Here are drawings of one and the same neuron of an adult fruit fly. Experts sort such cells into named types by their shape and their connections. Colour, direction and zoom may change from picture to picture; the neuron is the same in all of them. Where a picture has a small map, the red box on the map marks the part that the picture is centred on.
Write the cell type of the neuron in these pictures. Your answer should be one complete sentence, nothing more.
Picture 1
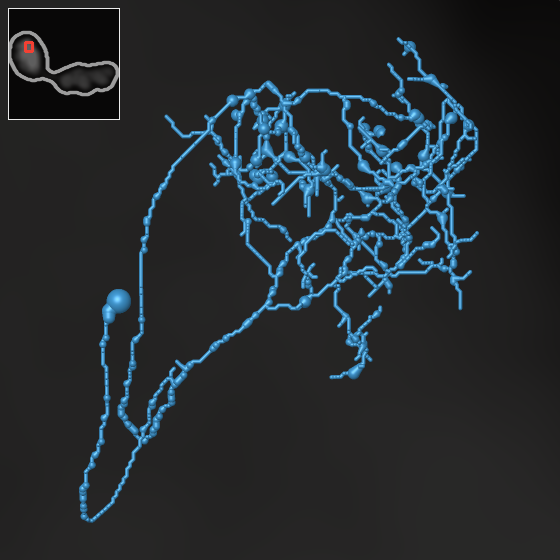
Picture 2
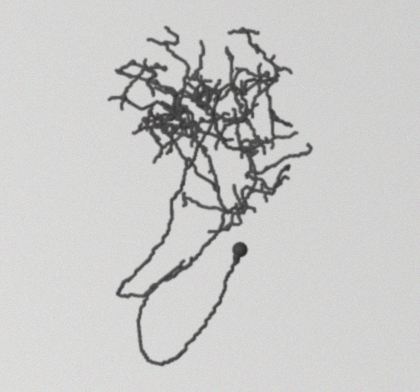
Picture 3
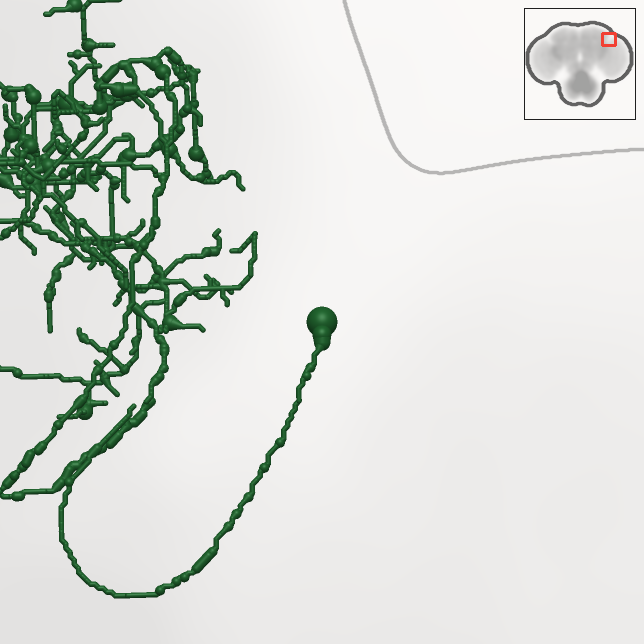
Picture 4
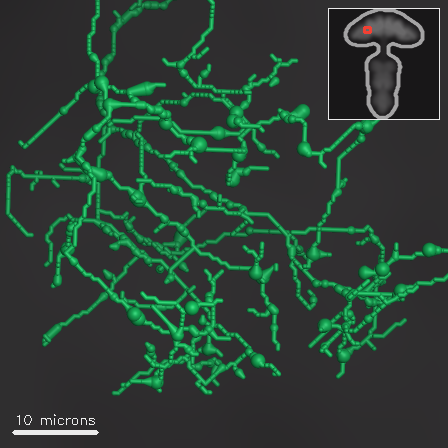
This neuron is assigned to the cell type LHAV4a5.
